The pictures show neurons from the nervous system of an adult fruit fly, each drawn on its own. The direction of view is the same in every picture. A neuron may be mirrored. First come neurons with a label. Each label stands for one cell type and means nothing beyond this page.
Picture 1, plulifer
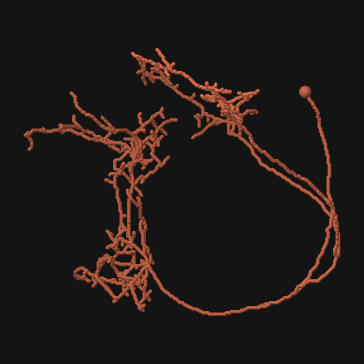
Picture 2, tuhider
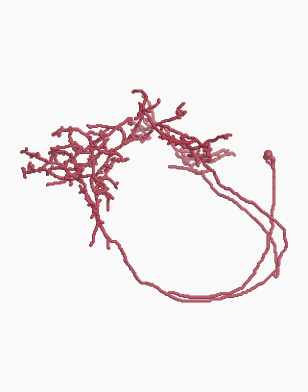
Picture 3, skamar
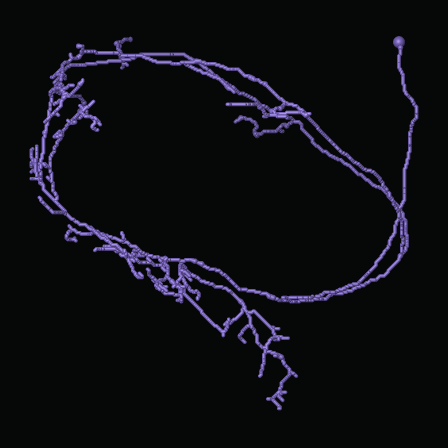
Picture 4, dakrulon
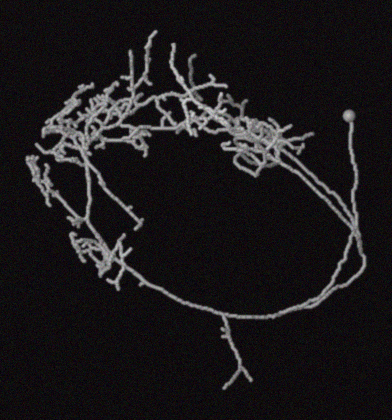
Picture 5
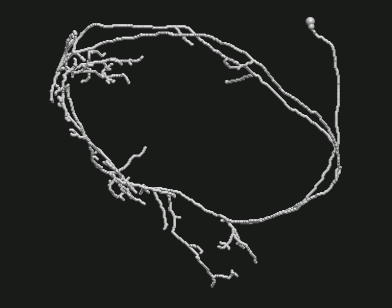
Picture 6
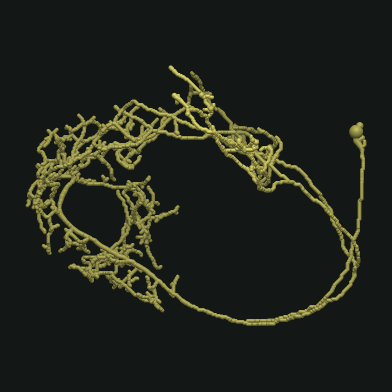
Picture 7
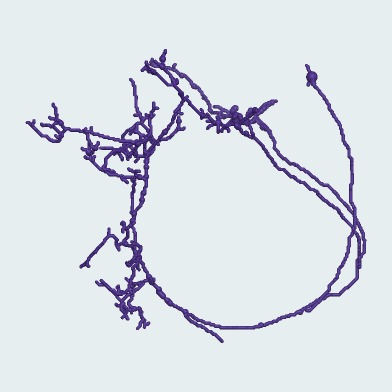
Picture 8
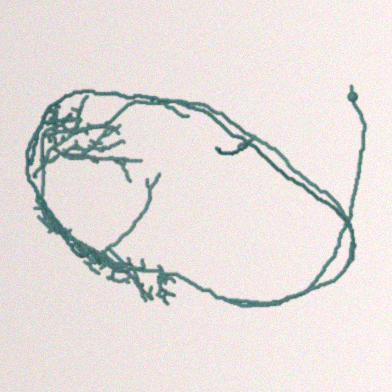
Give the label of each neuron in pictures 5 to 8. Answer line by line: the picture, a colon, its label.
5: skamar
6: dakrulon
7: plulifer
8: skamar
